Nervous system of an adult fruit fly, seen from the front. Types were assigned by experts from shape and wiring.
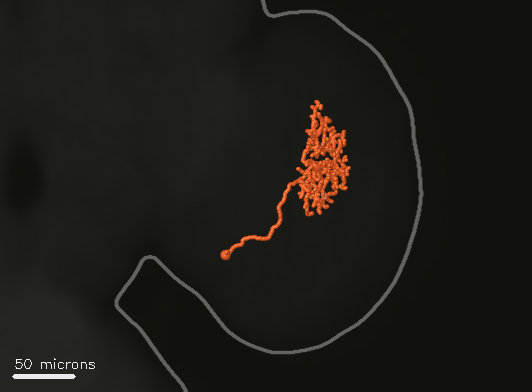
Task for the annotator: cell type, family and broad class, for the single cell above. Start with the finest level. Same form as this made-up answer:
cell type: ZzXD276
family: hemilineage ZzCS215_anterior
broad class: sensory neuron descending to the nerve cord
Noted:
cell type: Cm11a
family: Cm
broad class: optic-lobe intrinsic neuron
